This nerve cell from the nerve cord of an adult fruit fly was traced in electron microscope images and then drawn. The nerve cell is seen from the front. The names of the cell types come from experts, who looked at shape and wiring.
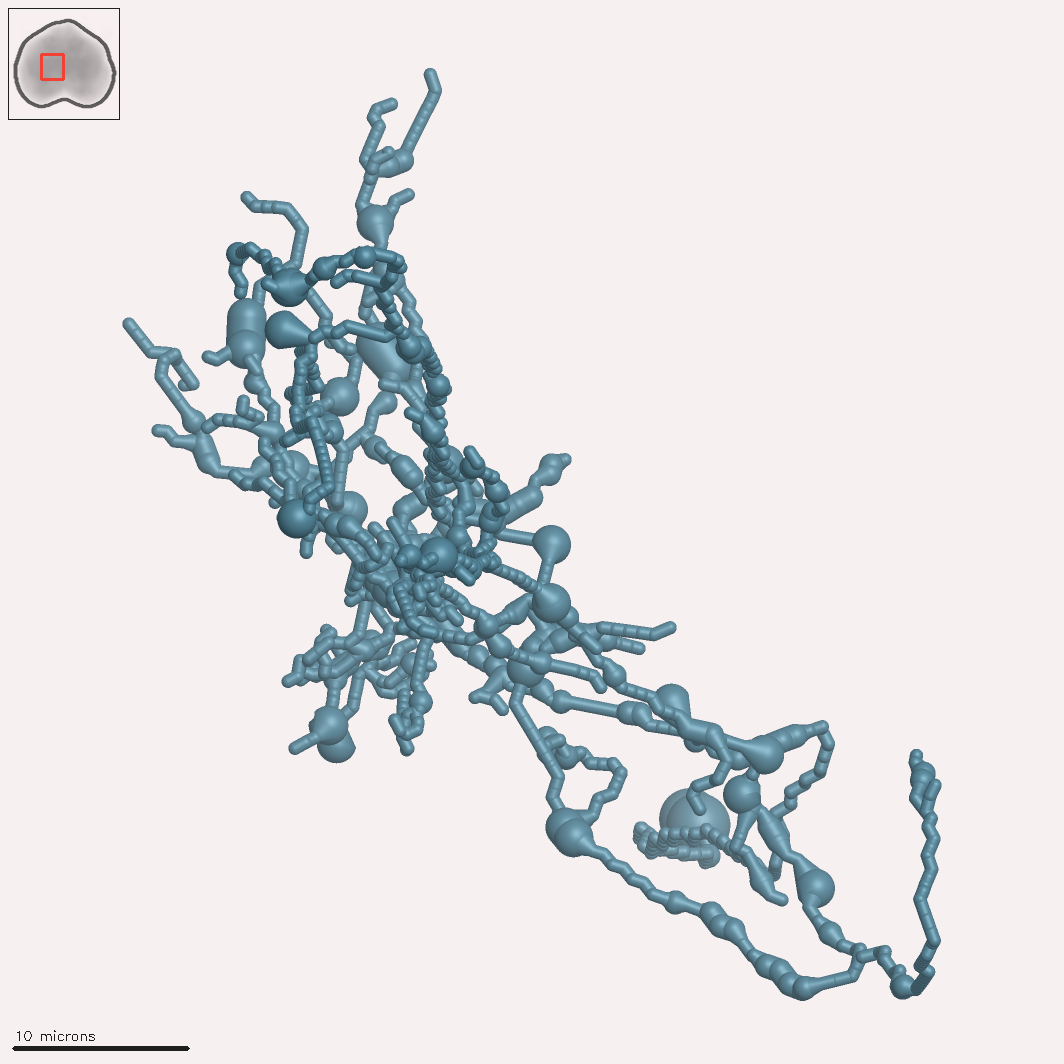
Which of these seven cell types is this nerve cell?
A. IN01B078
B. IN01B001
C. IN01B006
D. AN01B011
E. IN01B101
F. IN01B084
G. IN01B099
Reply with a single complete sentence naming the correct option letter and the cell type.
From the options, F supplies the nerve cell's cell type, IN01B084.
